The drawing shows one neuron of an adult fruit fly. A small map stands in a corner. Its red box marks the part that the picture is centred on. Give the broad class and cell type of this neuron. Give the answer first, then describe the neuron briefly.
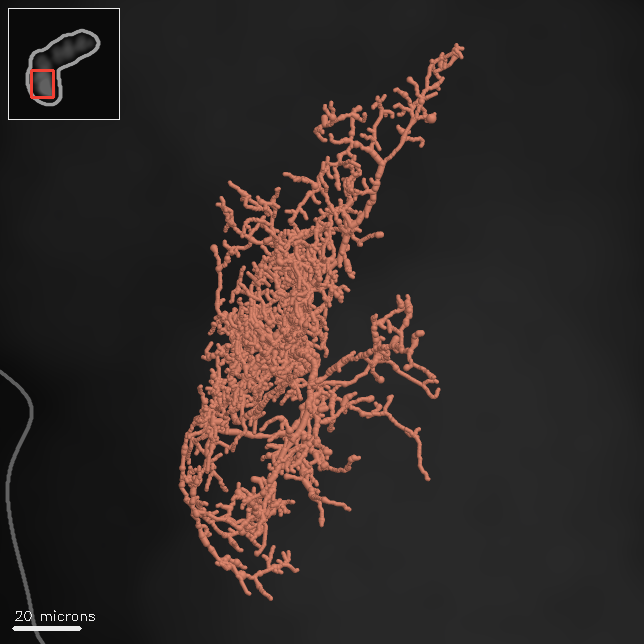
Its broad class is central-brain intrinsic neuron. It is of cell type LAL040. By the scale bar it is about 170 microns tall in this view. The picture shows more than a hundred branch ends.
